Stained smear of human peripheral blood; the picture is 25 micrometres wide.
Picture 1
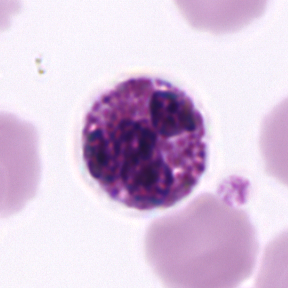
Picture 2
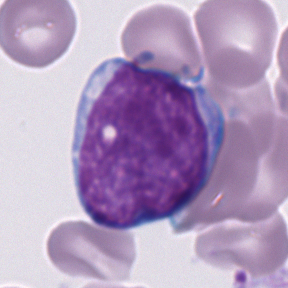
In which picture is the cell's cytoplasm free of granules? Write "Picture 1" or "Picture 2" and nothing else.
Picture 2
